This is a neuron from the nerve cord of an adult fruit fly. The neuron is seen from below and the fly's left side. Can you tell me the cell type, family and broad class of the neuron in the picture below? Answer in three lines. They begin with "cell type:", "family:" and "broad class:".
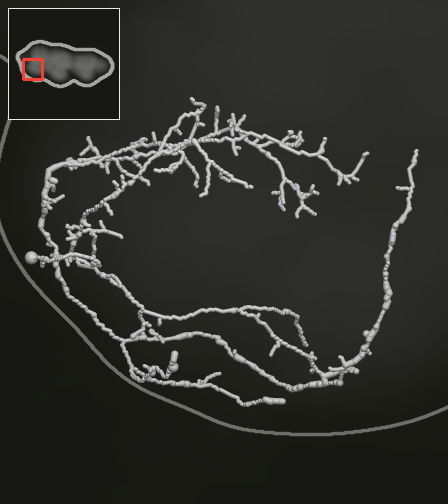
cell type: IN13A043
family: hemilineage 13A
broad class: nerve-cord intrinsic neuron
